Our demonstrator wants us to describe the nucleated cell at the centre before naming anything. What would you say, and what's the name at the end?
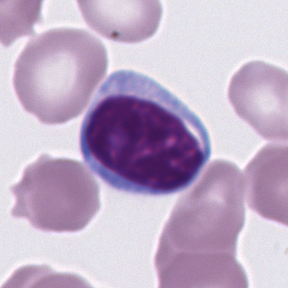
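Have a look at how smooth and rounded the outline is, with no projections anywhere on the surface. The nucleus has neither an indentation nor lobes, and the cytoplasm is just a narrow pale blue rim around it. That's a typical lymphocyte.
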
